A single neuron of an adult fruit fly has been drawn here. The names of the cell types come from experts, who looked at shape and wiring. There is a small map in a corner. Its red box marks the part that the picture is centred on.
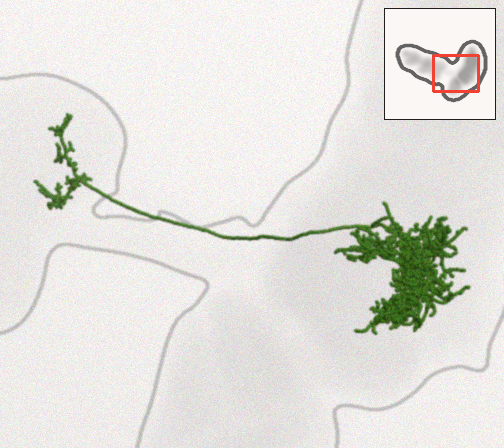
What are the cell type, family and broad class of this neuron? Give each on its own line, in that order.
DNge056
DNge
descending neuron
